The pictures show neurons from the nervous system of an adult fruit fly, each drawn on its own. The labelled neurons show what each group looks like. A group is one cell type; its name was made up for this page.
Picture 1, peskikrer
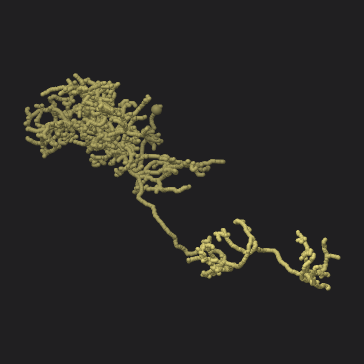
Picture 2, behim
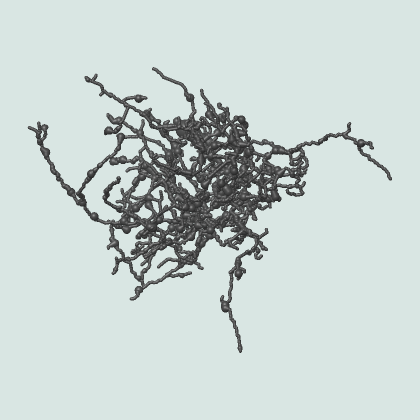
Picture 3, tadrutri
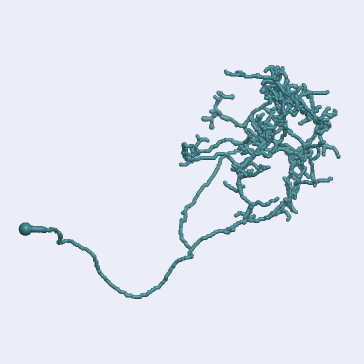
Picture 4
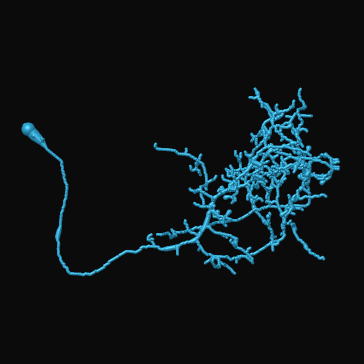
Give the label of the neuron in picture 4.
tadrutri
